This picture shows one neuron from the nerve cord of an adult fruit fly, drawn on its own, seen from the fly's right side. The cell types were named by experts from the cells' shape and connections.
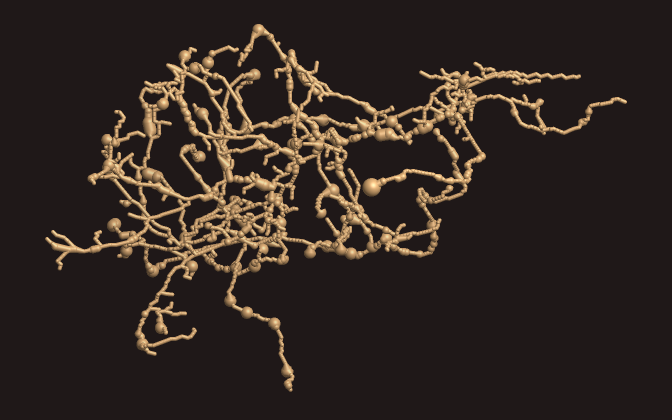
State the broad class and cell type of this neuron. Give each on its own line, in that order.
nerve-cord intrinsic neuron
INXXX399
